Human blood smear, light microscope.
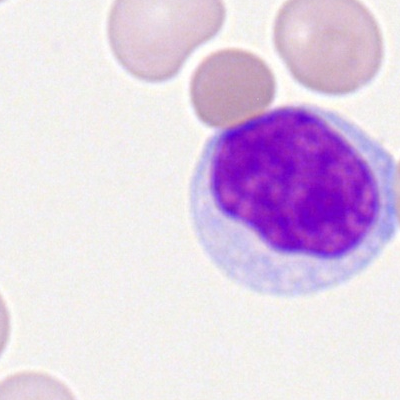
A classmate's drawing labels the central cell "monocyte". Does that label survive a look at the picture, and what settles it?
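The cytoplasm contains no clear vacuoles, which counts against monocyte.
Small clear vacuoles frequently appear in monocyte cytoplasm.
The name monocyte does not fit; the cell is a lymphocyte. Its outline is smooth and roughly round, its chromatin dark purple and clumped with paler patches between the clumps, and no distinct nucleoli can be seen in the nucleus. A small round red cell touches its upper left edge.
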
